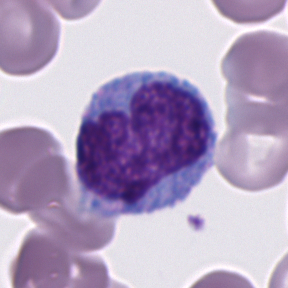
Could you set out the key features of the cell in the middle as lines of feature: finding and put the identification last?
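Outline: roughly round
Nucleus: fills about 70% of the cell's area
Nucleolus: none distinct
Cytoplasm: widest at lower right, thin rim on the left
Granules: no coarse coloured ones in the cytoplasm
Name: monocyte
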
